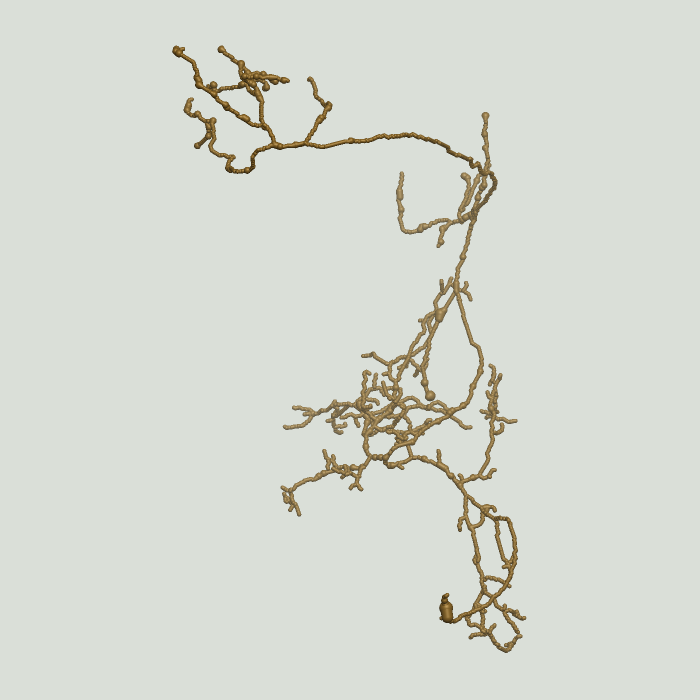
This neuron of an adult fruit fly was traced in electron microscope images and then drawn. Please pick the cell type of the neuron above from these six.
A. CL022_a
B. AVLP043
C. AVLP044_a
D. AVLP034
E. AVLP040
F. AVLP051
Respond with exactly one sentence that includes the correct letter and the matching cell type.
Option B holds the cell type of the neuron, AVLP043.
